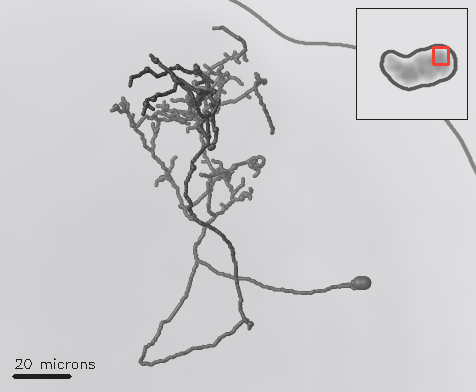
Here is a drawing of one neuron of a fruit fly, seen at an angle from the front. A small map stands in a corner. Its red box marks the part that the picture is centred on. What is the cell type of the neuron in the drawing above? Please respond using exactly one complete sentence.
By type, the neuron is LHAV2c1.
